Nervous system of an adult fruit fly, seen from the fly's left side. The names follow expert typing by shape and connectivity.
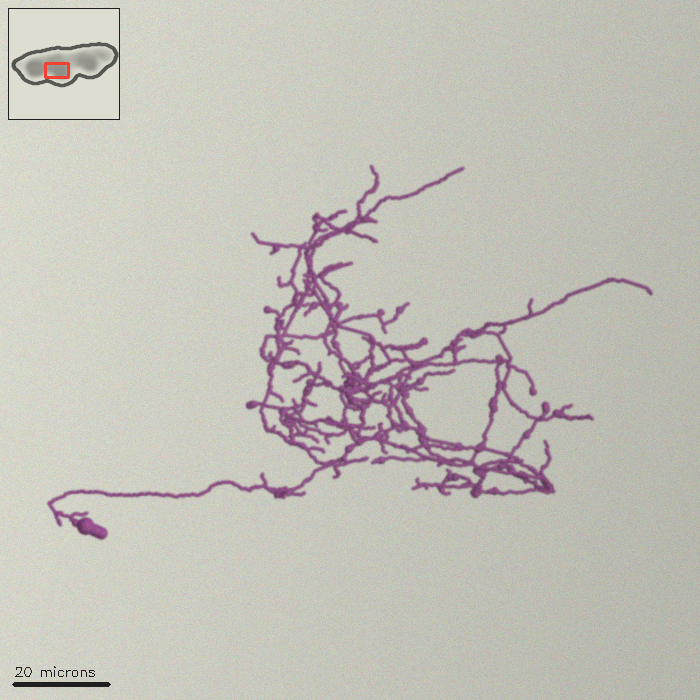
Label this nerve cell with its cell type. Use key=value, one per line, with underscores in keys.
cell_type=IN14A031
